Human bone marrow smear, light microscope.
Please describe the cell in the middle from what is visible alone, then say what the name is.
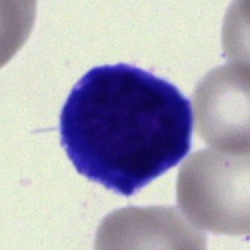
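First, the nucleus: dark, and filling nearly the whole cell. Second, the cytoplasm: scant, seen at most as a thin rim at the edge. Third, the staining: deep blue-purple throughout. Fourth, a single thin hair-like strand extending from the left edge. The cell is an erythroblast.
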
